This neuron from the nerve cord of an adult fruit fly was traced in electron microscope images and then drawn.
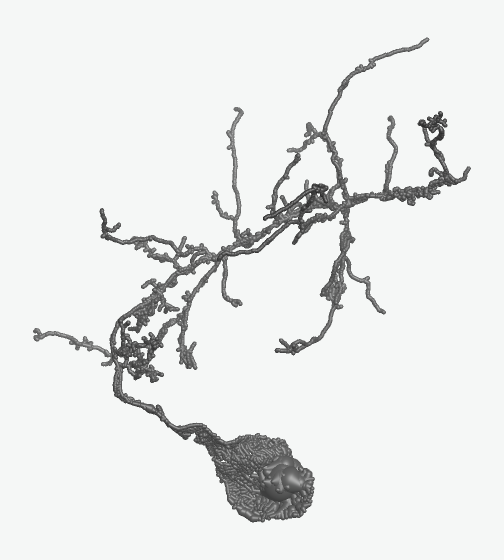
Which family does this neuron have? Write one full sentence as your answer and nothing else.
It is hemilineage 15B that is the family of this neuron.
